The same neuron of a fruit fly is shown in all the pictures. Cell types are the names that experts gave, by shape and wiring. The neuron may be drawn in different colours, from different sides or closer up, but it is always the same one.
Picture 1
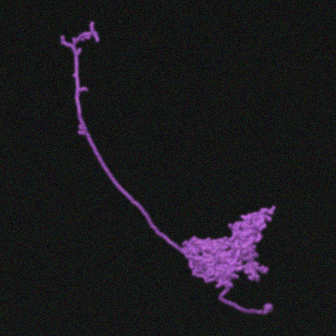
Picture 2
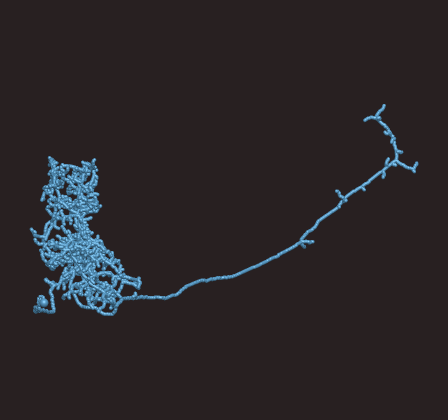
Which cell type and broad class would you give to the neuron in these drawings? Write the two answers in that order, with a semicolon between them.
AVLP429; central-brain intrinsic neuron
